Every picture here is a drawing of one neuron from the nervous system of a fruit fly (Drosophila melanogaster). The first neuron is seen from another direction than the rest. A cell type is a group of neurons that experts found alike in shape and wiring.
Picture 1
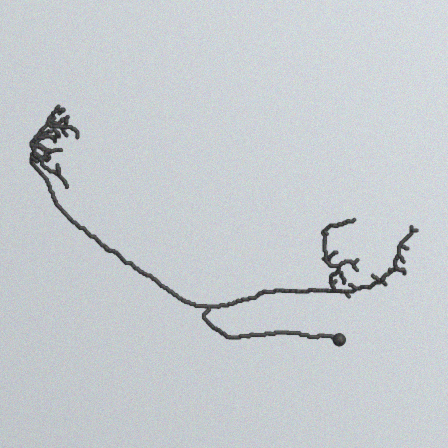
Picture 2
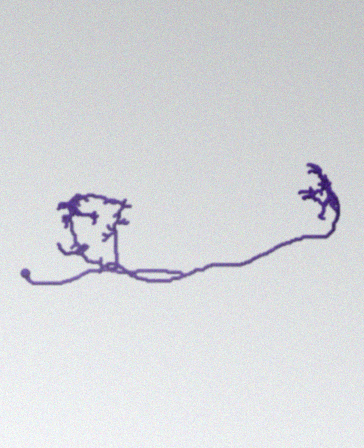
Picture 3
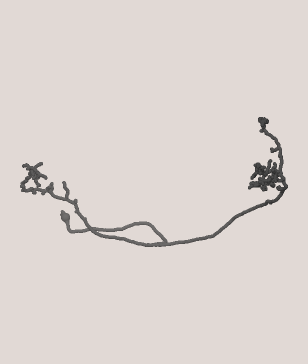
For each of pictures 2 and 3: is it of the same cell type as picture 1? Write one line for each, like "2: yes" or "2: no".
2: yes
3: yes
